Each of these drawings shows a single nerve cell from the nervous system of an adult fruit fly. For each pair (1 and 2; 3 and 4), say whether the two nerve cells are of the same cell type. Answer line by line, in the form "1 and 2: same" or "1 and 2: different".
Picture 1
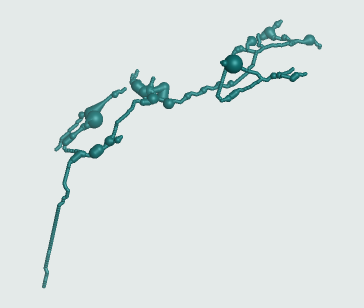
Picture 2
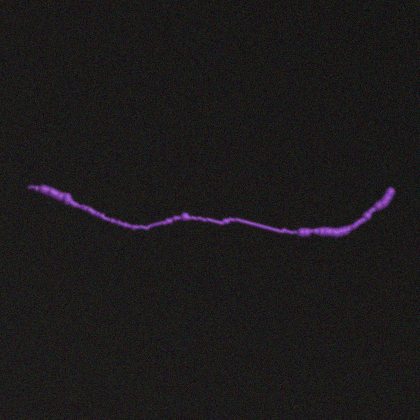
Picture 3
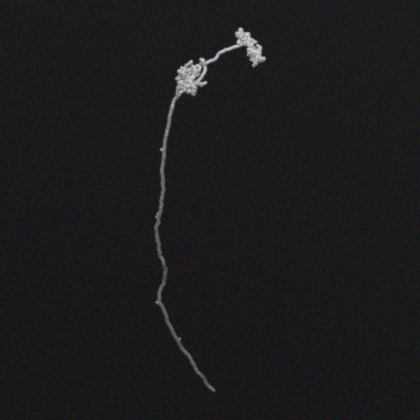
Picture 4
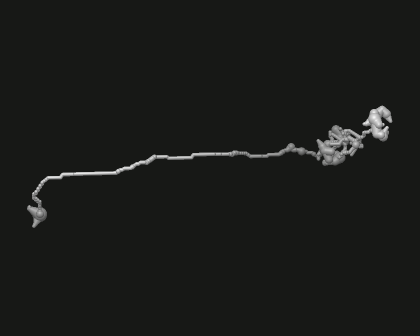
1 and 2: different
3 and 4: same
